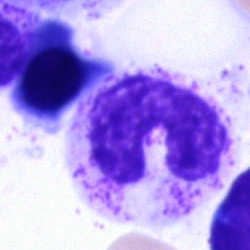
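Band neutrophil in a stained human bone marrow smear, light microscope. The cell outline is roughly round, and the nucleus is curved into a horseshoe shape with its opening facing downward. Fine pink-purple granules are scattered through the cytoplasm, which contains no vacuoles.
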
